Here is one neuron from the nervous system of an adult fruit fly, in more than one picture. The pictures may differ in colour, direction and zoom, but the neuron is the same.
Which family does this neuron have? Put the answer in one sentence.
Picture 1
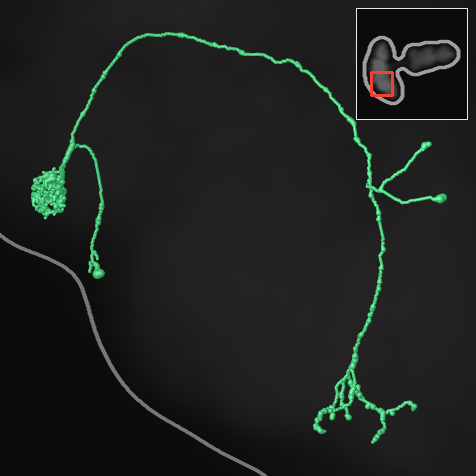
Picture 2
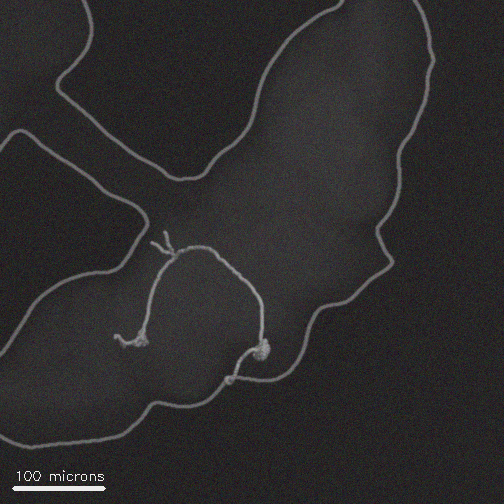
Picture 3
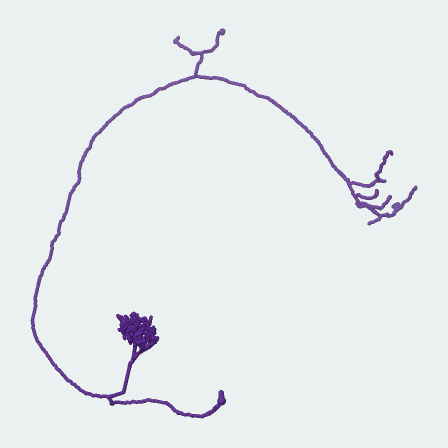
The family is hemilineage ALl1_ventral.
